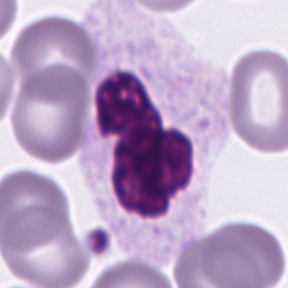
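Segmented neutrophil, the central cell of this blood smear. Take your time with the outline: it is irregular and somewhat angular rather than round. The nucleus is irregular too, with several folded lobes, and its dark purple chromatin is coarsely clumped. Around it, fine pinkish-purple granules are scattered through the cytoplasm.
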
